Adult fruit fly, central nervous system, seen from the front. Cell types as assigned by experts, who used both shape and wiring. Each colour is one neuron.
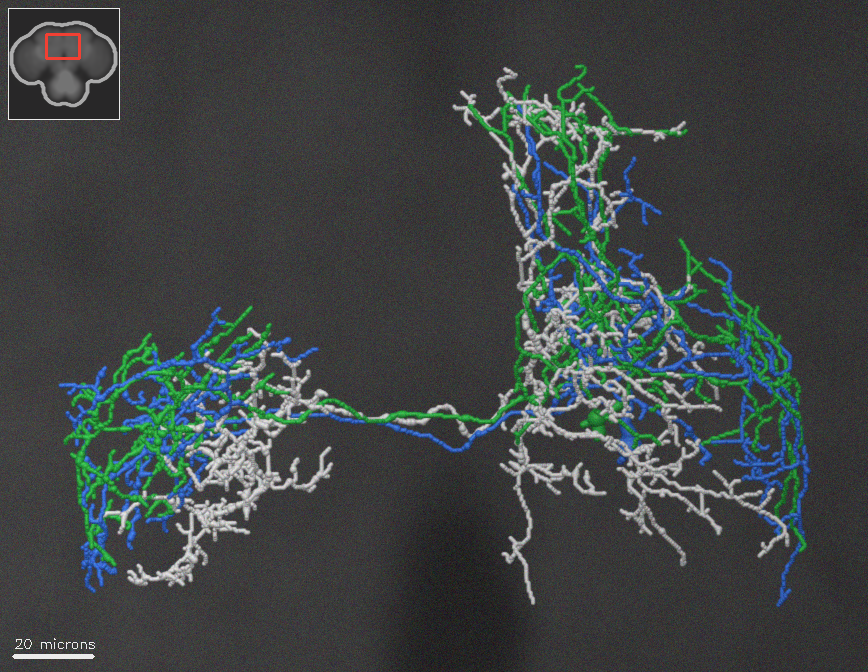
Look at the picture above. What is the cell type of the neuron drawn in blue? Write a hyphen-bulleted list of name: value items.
- cell type: LAL176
